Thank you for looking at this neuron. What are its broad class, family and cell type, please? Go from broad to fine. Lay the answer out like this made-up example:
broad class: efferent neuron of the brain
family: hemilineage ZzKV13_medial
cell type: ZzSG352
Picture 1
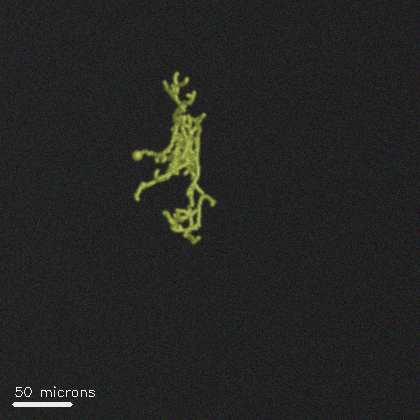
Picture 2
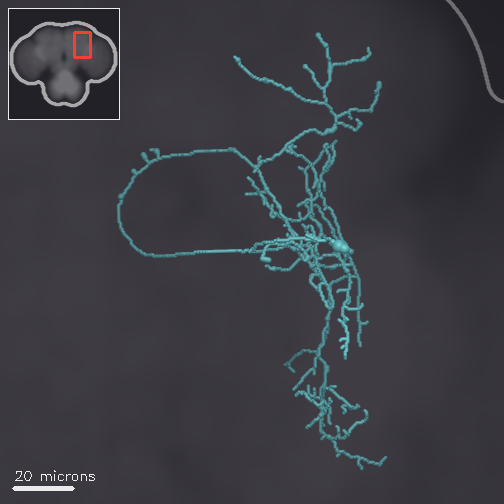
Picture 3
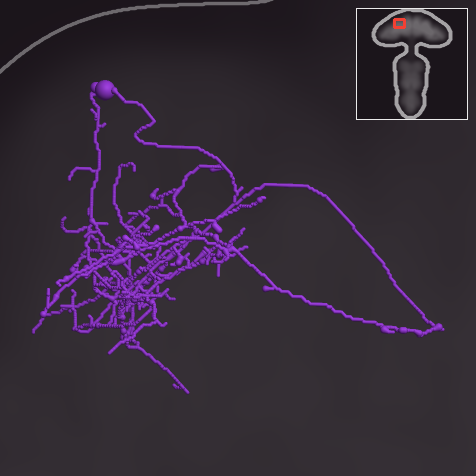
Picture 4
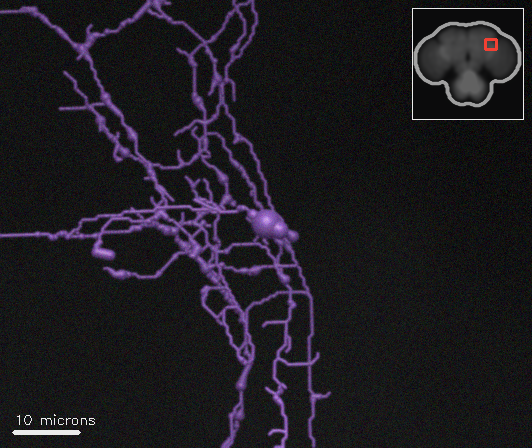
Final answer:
broad class: central-brain intrinsic neuron
family: hemilineage VLPl&d1_dorsal
cell type: AVLP225_a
